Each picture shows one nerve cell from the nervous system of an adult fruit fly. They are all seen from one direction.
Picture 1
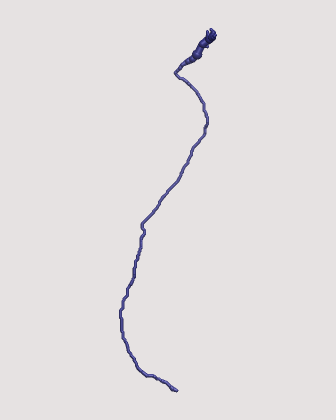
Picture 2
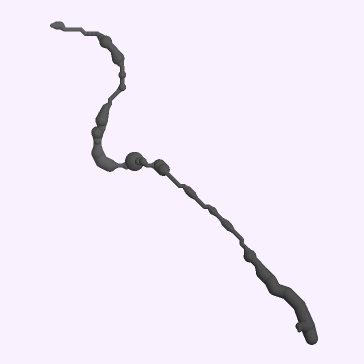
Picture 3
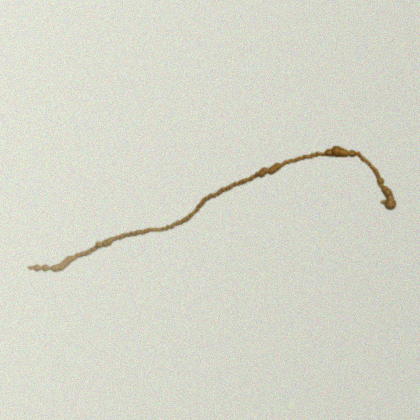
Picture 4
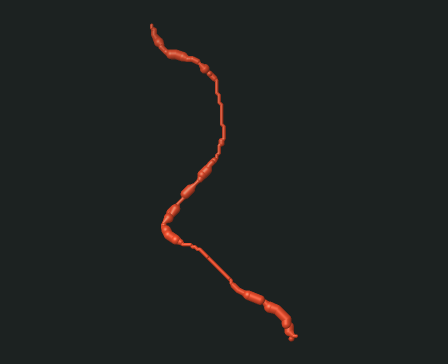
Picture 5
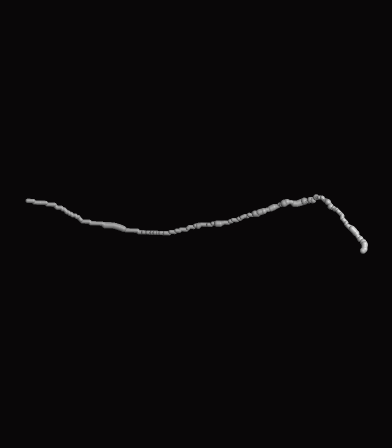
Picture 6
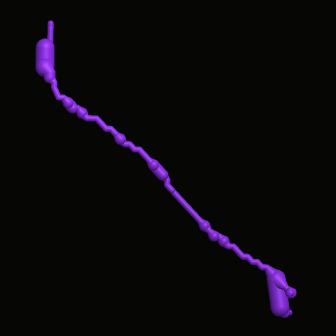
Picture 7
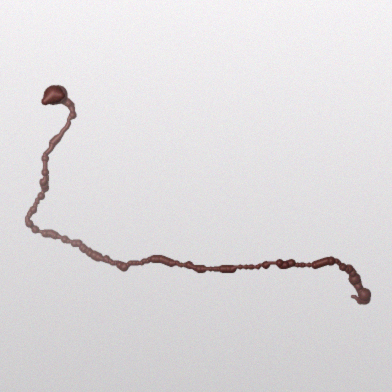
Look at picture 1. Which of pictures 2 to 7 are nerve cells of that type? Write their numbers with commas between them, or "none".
7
